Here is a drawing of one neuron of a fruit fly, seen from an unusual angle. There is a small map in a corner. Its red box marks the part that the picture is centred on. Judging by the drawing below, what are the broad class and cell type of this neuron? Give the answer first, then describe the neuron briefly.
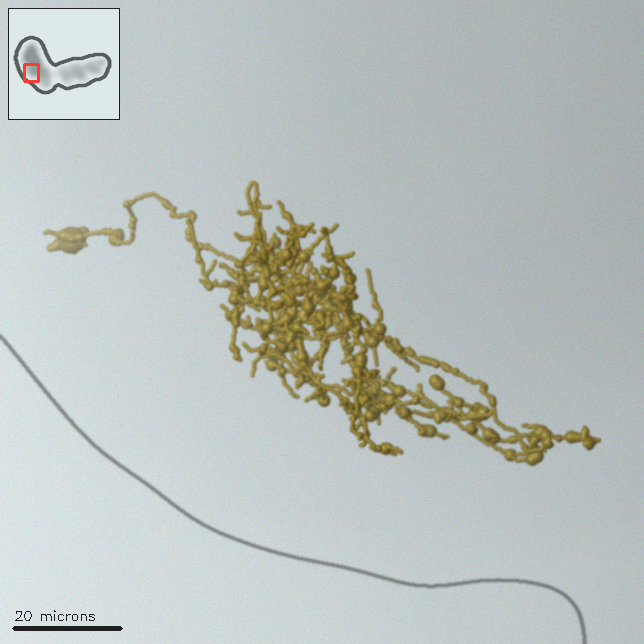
It is a central-brain intrinsic neuron. Its cell type is GNG228. From left to right in the picture it spans about 100 microns. The picture shows dozens of branch ends.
